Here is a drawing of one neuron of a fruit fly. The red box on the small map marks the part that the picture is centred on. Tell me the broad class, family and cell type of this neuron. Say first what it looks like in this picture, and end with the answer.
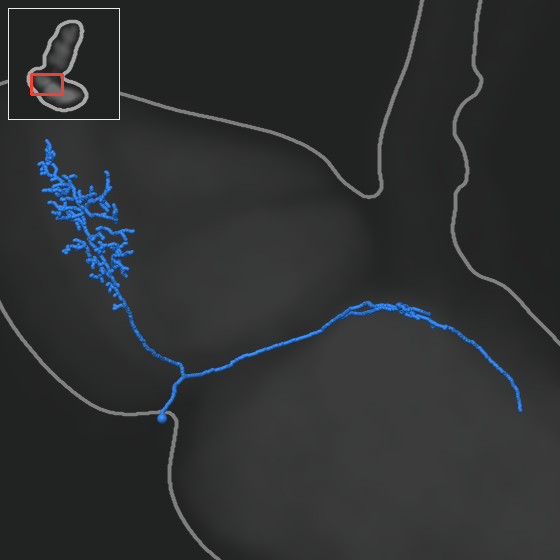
It lies in the brain. The cell body is at the lower left of the picture. Its broad class is visual projection neuron. Its family is MeVP. Its cell type is MeVP12.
